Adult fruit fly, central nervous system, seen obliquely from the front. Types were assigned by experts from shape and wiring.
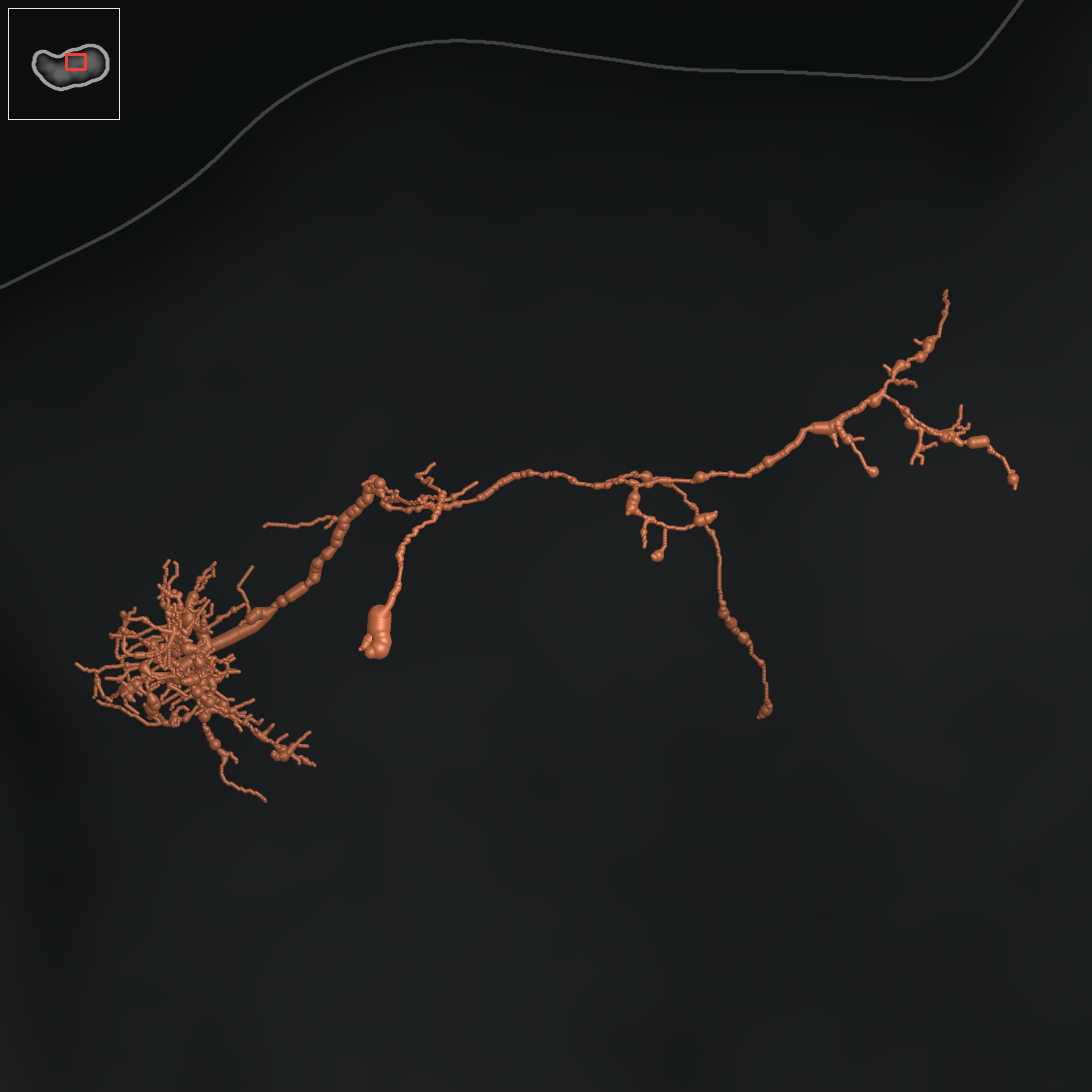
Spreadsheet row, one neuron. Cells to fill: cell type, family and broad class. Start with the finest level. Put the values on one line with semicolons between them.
LH008m; hemilineage SLPad1_anterior; central-brain intrinsic neuron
